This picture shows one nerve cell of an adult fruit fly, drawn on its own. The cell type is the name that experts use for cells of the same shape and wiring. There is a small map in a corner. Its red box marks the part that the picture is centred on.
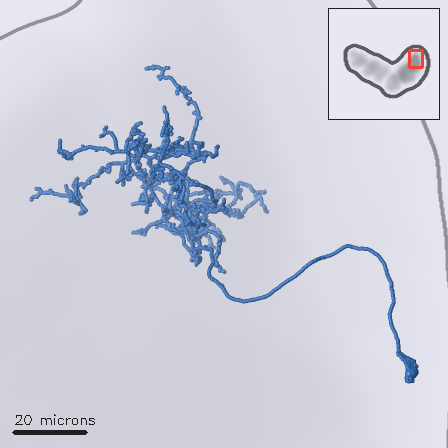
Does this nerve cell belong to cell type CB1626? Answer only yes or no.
yes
